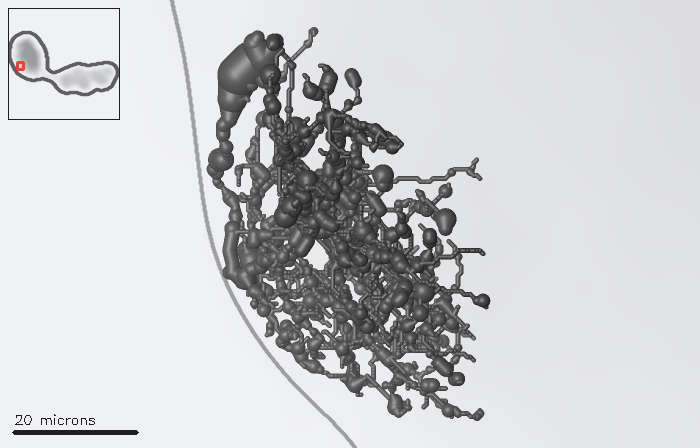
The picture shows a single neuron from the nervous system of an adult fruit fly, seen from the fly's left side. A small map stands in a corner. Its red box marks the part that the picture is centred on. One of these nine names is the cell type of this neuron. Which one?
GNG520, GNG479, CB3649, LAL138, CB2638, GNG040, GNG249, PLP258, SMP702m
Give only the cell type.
GNG040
